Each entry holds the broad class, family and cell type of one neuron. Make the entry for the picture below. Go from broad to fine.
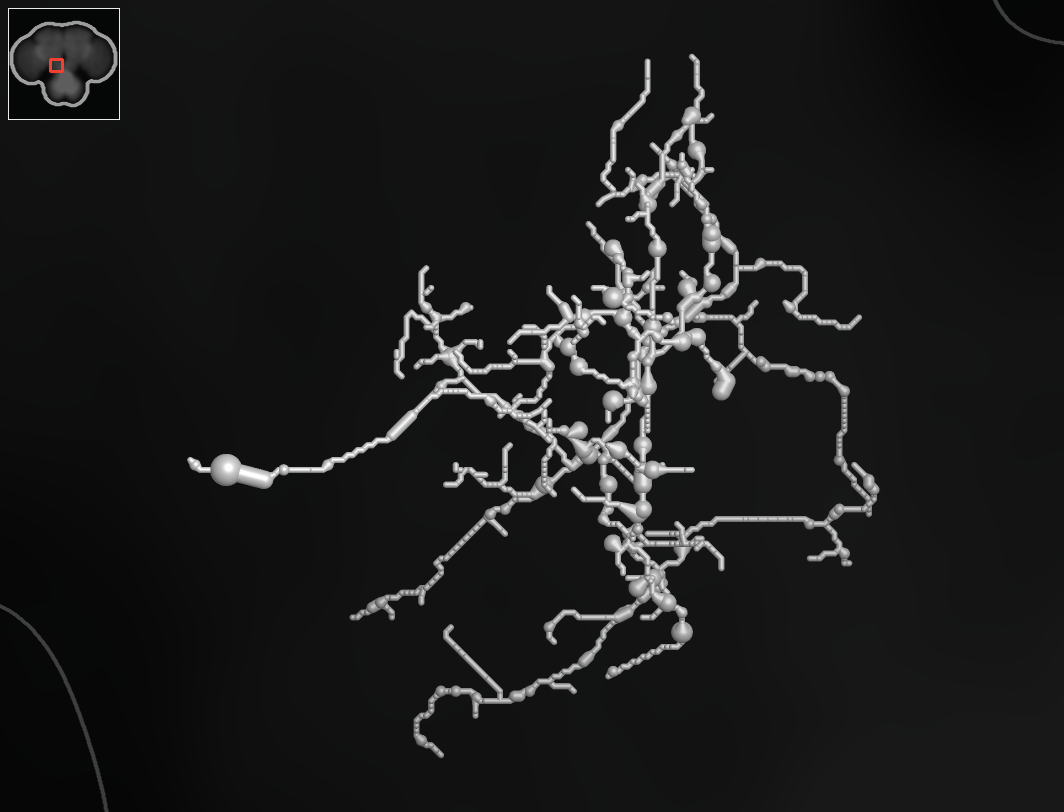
central-brain intrinsic neuron; hemilineage TRdl_b; GNG445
